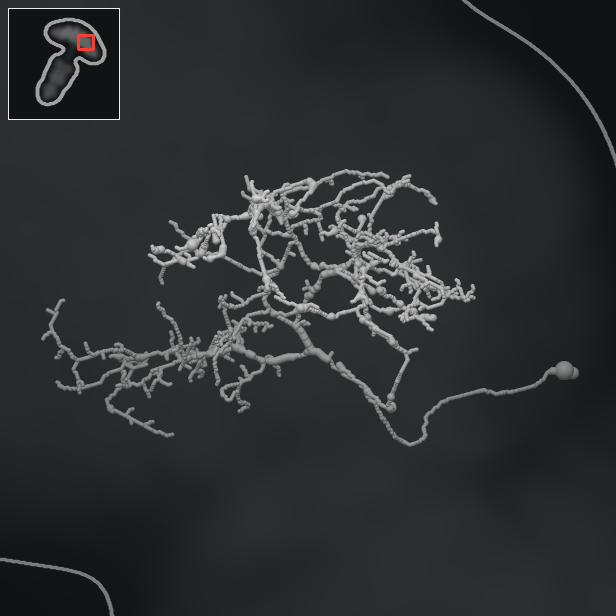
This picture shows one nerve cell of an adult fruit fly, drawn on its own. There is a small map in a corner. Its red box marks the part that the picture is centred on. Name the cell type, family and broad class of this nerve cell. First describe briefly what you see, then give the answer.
It lies in the brain. The cell body can be seen on the right of the picture. The cell type is SLP048. Its family is hemilineage LHa2. This is a central-brain intrinsic neuron.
